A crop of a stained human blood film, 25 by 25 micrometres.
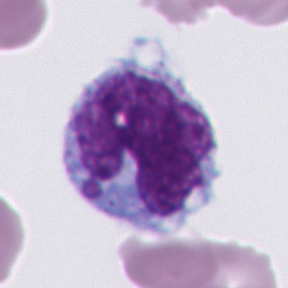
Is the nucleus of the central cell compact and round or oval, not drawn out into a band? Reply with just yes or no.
No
